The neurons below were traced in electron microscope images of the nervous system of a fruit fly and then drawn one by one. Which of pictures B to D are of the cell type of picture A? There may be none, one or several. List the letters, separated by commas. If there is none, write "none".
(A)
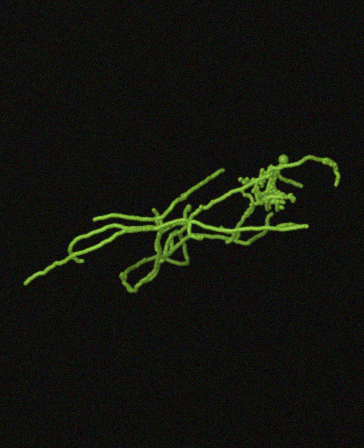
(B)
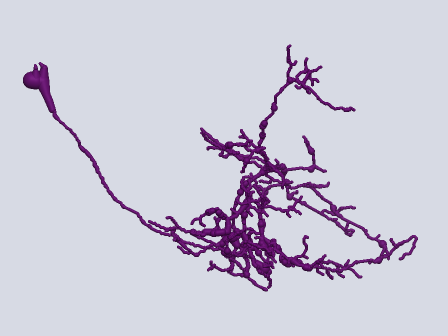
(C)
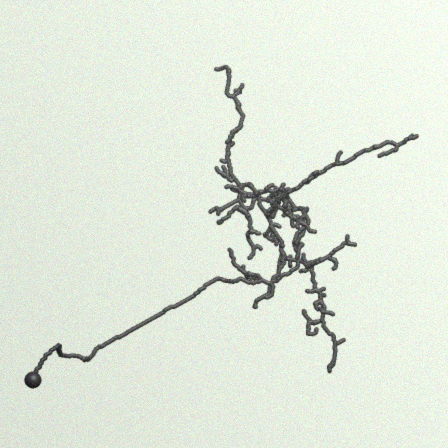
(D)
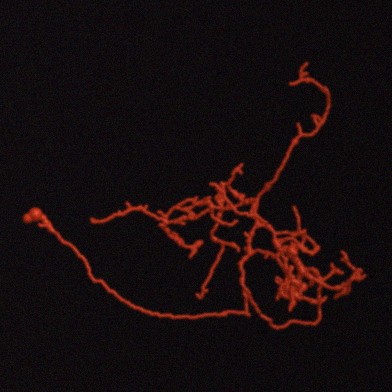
none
